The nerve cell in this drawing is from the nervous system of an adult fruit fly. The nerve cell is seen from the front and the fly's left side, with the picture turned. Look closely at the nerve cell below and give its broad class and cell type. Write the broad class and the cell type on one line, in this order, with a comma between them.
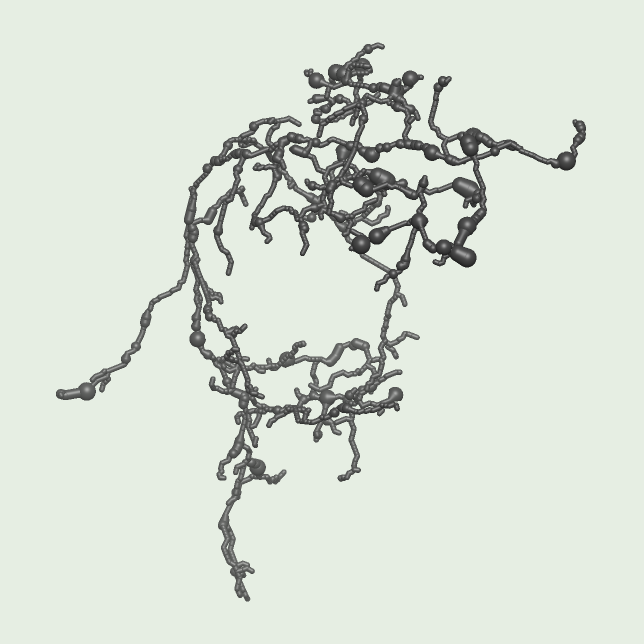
central-brain intrinsic neuron, CB1964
